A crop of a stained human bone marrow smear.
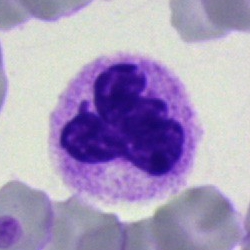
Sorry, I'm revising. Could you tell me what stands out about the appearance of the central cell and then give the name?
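Nucleus: divided into several lobes that stay connected to one another, with no nucleoli visible. Cytoplasm: filled with fine, small purplish granules and free of vacuoles. Name: segmented neutrophil.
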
